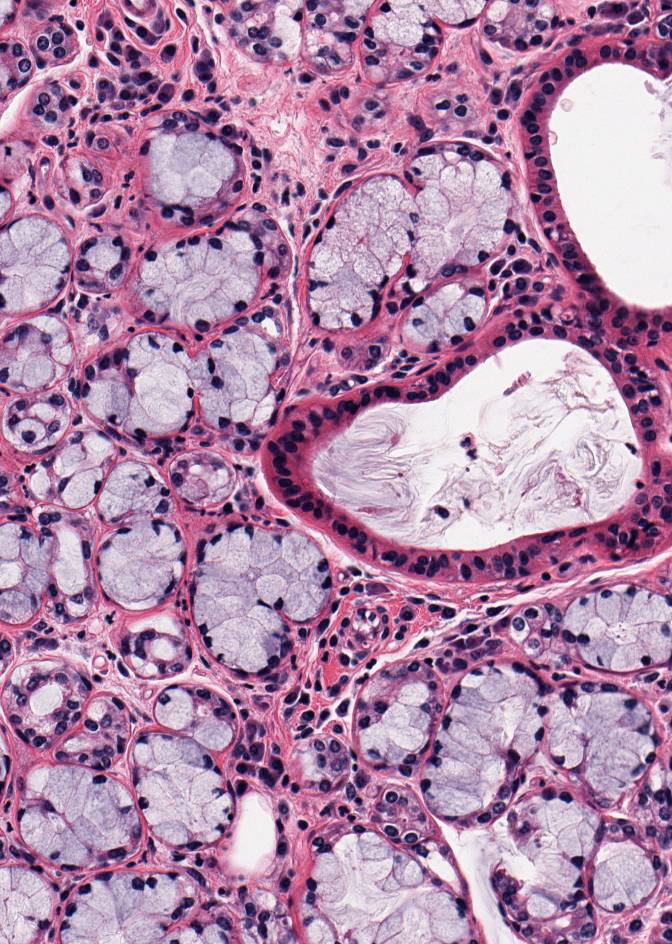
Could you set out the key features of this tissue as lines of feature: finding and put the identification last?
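Acini: mucous cells with pale grey-blue, frothy cytoplasm
Nuclei: dark, flattened, pressed against the cell base
Ducts: large, lined by pink cells much darker than the pale acinar cells
Stroma: thin pink fibrous bands with scattered small nuclei, separating the acini
Name: minor salivary gland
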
